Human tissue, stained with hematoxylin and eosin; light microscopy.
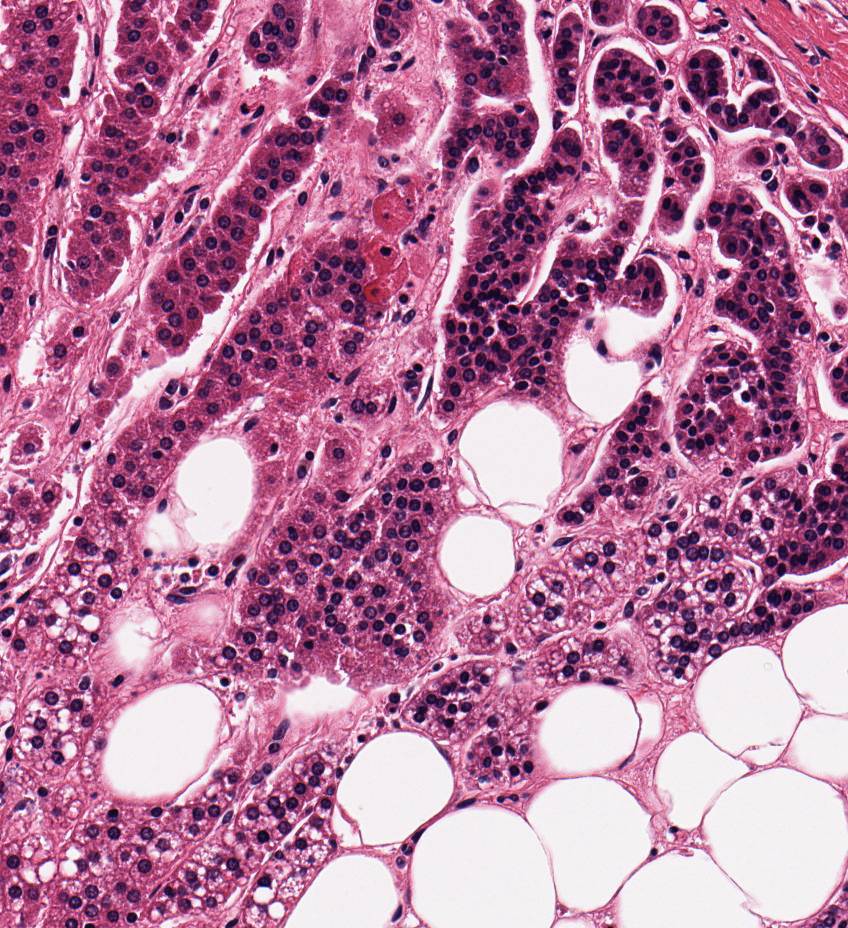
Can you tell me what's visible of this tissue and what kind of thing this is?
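Upper half: elongated, branching cords of cells separated by thin strands of stroma. Centre and right: closely packed cells, nuclei round, dark, uniform. Lower left: many cells with pale cytoplasm filled with small clear vacuoles. Lower right corner: mature adipocytes crowded together as large empty rounded spaces. Tissue: adrenal gland.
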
